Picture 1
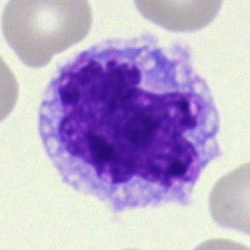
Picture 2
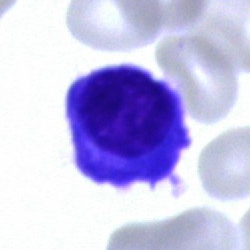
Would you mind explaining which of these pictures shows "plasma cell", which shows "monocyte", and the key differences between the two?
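The monocyte is shown in picture 1 and the plasma cell in picture 2. Both cells are roughly round with slightly bumpy, irregular edges, and in both the nuclear chromatin stains dark purple. In the monocyte the chromatin is gathered into clumped patches and no nucleoli are visible, while in the plasma cell it is dense.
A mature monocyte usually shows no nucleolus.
The cytoplasm differs in colour: a moderate rim of pale greyish-blue cytoplasm surrounds the monocyte nucleus, whereas the plasma cell has a deep blue rim, widest along the lower edge of the cell.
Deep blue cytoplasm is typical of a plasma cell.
The monocyte cytoplasm contains many small clear vacuoles, most of all near the cell's edge.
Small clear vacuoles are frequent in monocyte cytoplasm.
The plasma cell cytoplasm shows no granules, and a small knob-like projection extends from the lower right edge of that cell.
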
